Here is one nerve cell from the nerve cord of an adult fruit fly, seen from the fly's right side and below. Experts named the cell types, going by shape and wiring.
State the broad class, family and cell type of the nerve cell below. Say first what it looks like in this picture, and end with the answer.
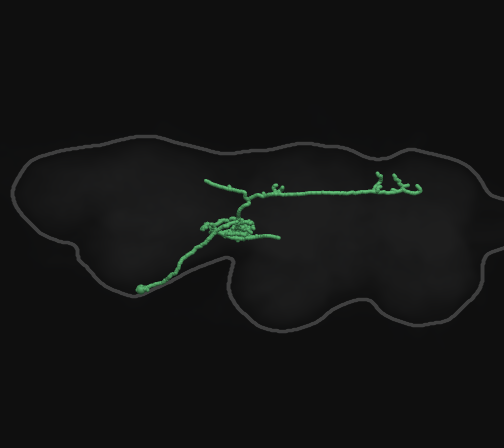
As drawn here it is wider than it is tall. This is a nerve-cord intrinsic neuron. The family is hemilineage 08B. Its cell type is IN08B093.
